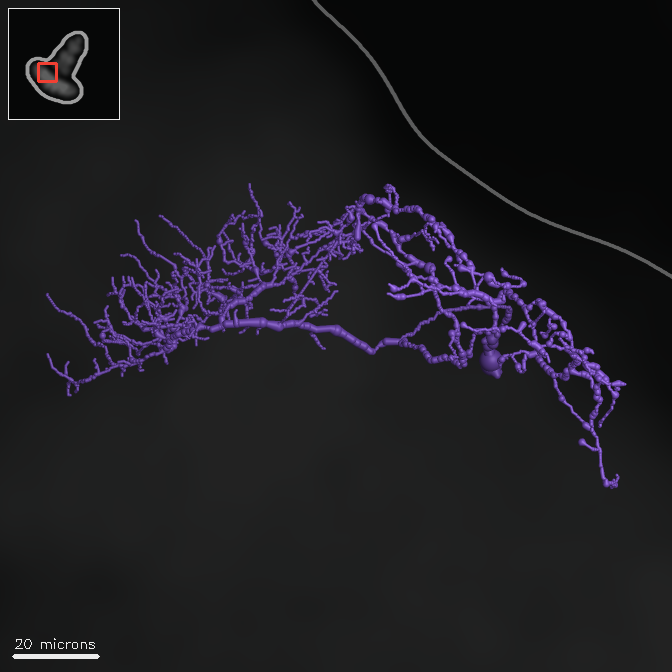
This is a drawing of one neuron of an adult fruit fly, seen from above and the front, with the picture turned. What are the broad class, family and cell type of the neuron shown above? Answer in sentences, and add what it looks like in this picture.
Its broad class is visual projection neuron. Its family is LoVP. Its cell type is LoVP67. The cell body is on the right of the picture. From left to right in the picture it spans about 140 microns.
